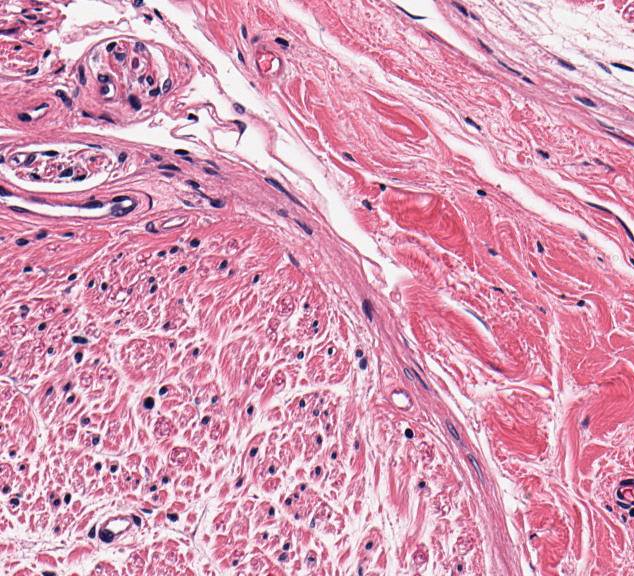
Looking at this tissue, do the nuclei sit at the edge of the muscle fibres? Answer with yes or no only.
No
